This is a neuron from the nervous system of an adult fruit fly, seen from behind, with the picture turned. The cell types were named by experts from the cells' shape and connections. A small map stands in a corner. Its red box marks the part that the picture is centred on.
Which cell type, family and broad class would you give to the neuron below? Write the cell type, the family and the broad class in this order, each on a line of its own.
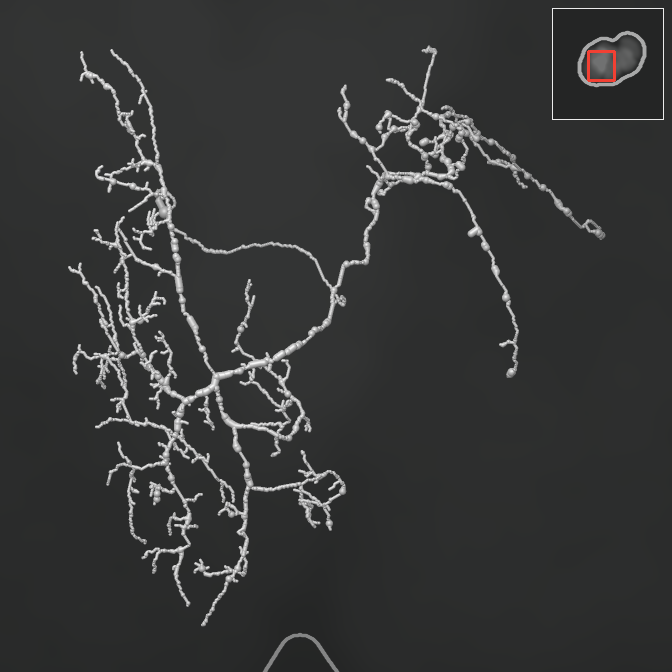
LPT31
LPT
visual projection neuron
